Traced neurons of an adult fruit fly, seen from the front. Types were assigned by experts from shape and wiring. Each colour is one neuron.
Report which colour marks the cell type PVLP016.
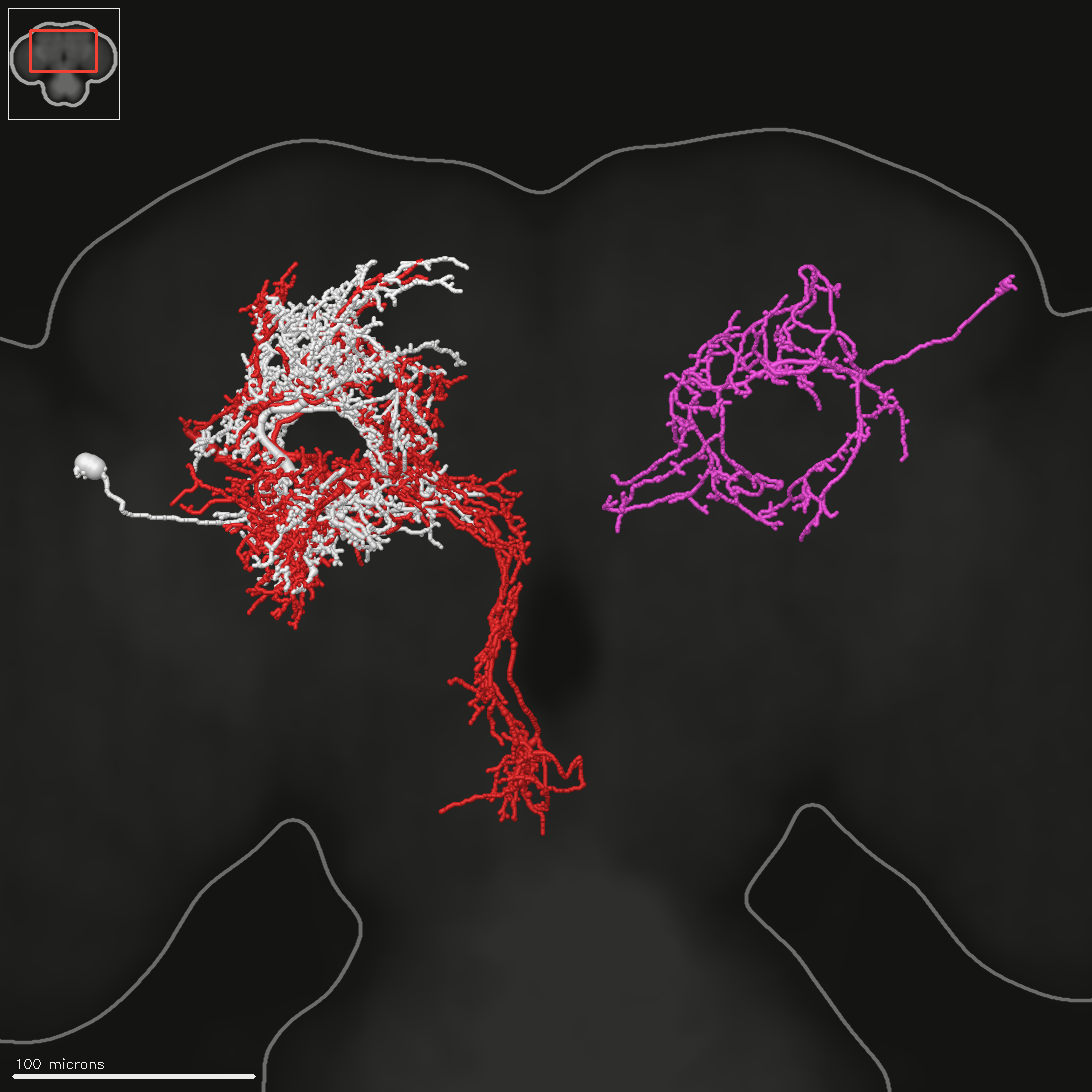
white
